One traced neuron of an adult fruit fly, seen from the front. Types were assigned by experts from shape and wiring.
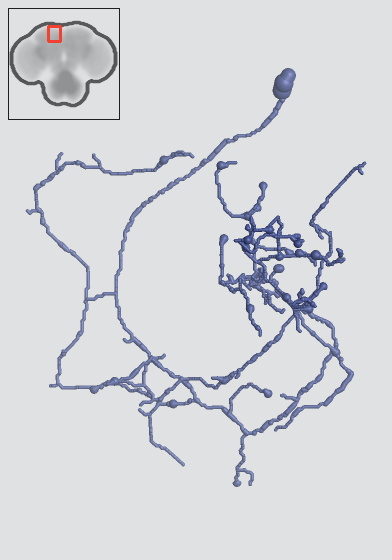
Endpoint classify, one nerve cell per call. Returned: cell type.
CB1532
